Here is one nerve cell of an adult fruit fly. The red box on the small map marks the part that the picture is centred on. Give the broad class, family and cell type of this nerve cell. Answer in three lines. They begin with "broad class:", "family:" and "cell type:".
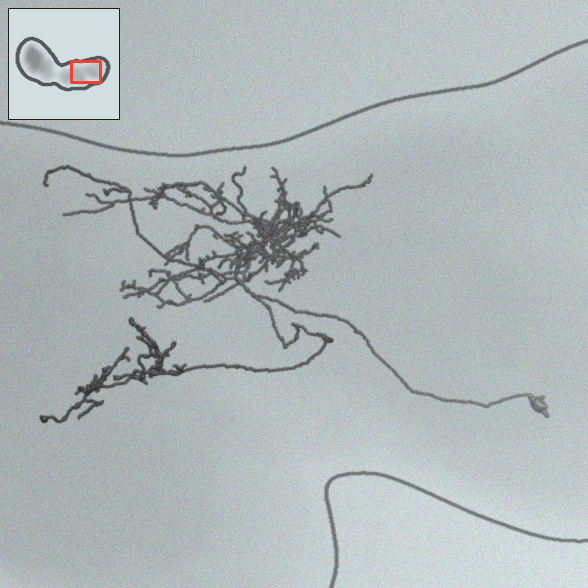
broad class: nerve-cord intrinsic neuron
family: hemilineage 07B
cell type: IN07B039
